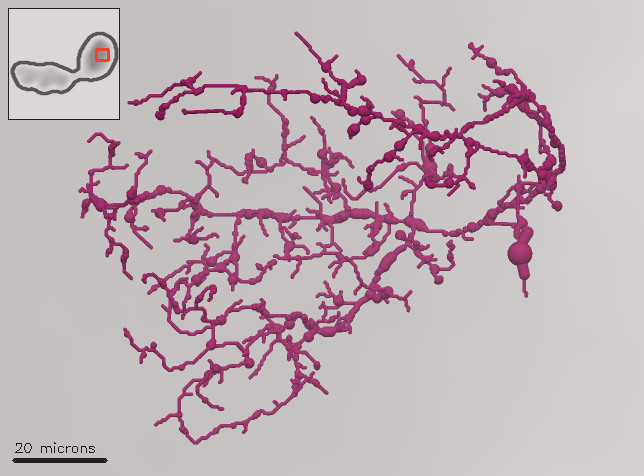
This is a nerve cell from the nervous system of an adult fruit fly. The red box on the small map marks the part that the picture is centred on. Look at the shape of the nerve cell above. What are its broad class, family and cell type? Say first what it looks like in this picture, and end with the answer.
The cell body is on the right of the picture. By the scale bar it is about 110 microns wide in this view. More than a hundred branch ends can be seen. This is a central-brain intrinsic neuron. Its family is hemilineage VLPa1_lateral. The cell type is AVLP292.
